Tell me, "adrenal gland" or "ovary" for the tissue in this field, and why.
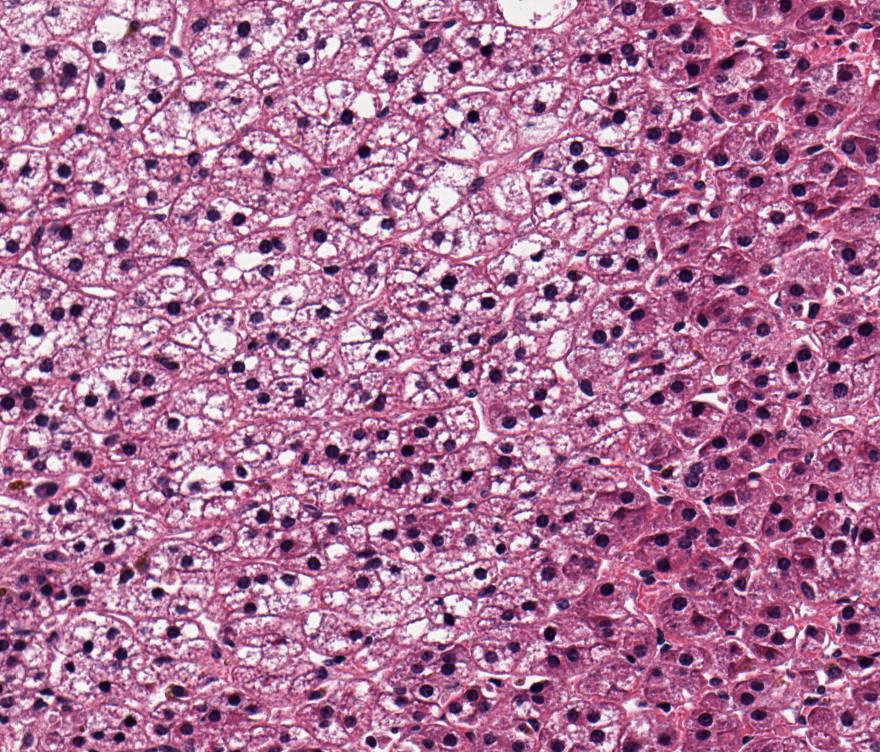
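It's adrenal gland.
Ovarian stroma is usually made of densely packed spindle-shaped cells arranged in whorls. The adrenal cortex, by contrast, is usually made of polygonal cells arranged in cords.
Here, the pale cells have cytoplasm filled with many small clear vacuoles, so they look foamy. On the right, the cells have granular, deeply eosinophilic cytoplasm. Most cells carry a single round, dark nucleus placed centrally, fairly uniform in size and shape across the field.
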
